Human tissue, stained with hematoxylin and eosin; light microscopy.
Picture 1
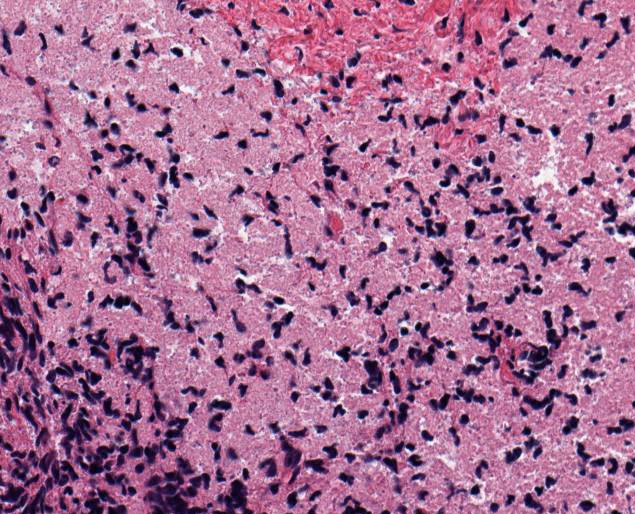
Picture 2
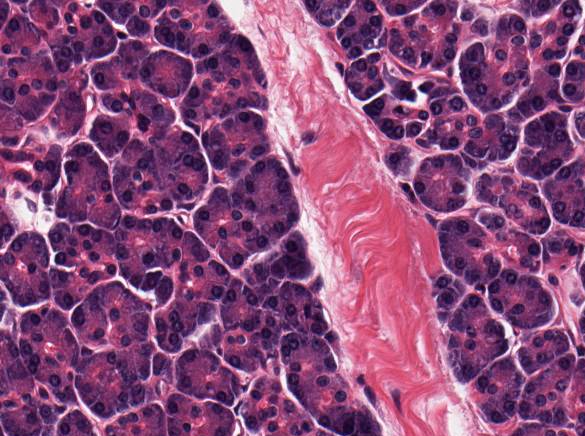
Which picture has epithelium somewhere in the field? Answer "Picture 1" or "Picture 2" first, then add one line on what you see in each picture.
Picture 2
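What picture 1 shows: No epithelium or glands are present anywhere in the field.
What picture 2 shows: The glandular units are small rounded acini of wedge-shaped cells gathered around tiny central points, with no wide lumina.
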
